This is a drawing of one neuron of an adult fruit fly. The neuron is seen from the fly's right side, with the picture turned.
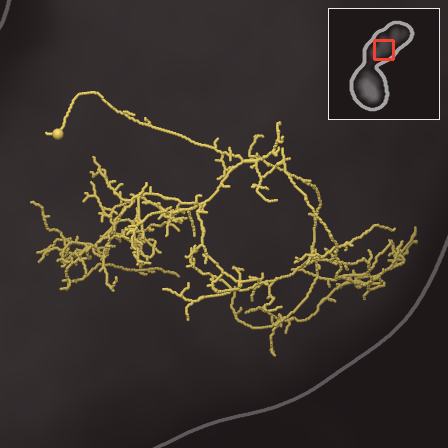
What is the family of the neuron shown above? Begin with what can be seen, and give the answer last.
Dozens of branch ends can be seen. As drawn here it is wider than it is tall. Its broad class is nerve-cord intrinsic neuron. Its family is hemilineage 08A.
